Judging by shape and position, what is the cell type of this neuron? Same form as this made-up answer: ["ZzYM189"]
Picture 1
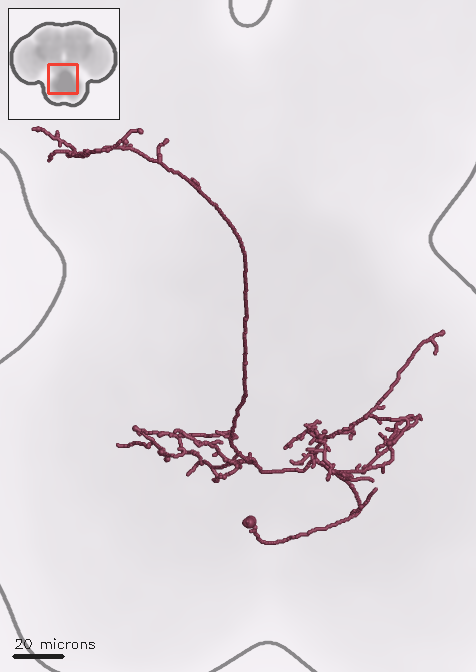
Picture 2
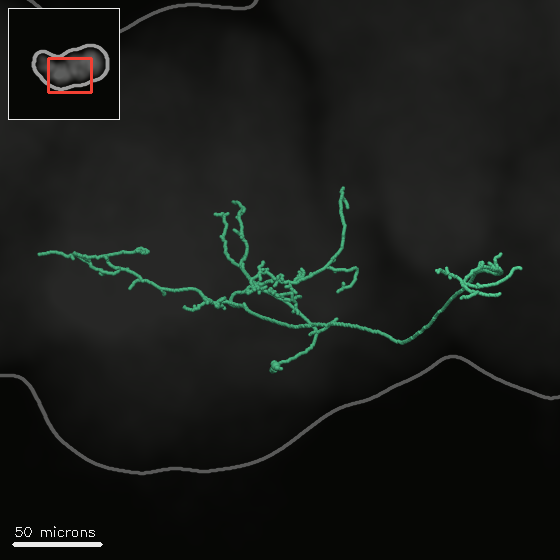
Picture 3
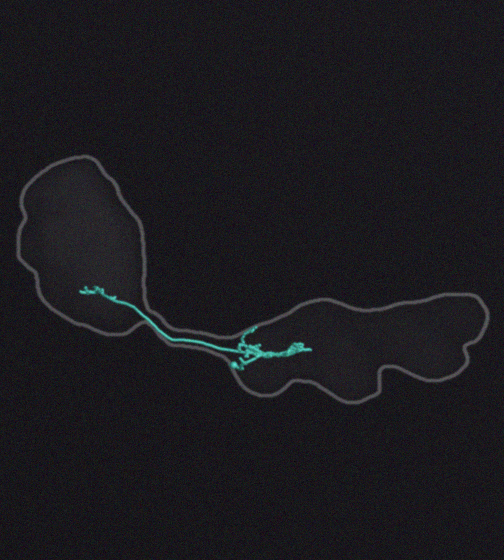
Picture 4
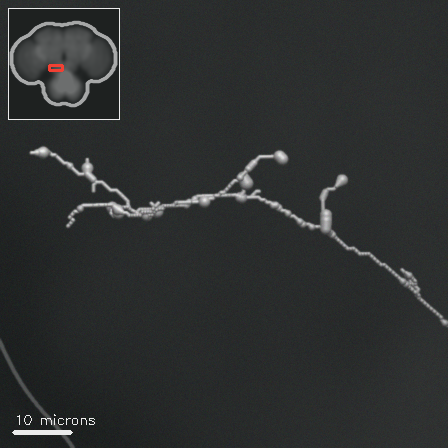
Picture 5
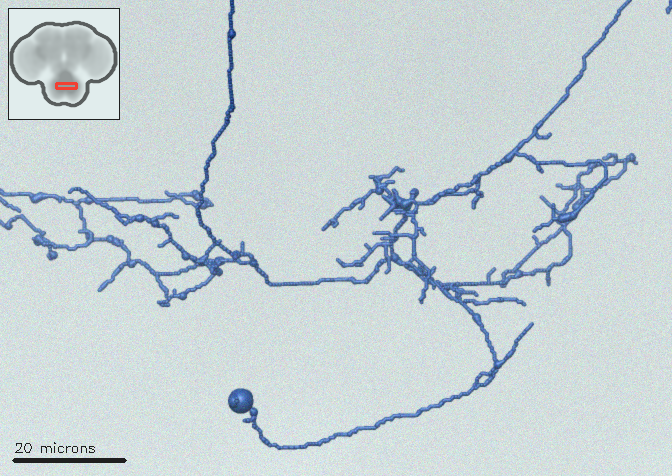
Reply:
["AN08B096"]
